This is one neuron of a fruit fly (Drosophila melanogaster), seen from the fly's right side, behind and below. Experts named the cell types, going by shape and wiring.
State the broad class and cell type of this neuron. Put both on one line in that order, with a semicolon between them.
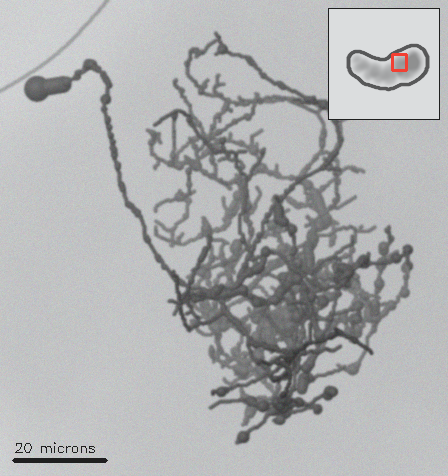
central-brain intrinsic neuron; SLP379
